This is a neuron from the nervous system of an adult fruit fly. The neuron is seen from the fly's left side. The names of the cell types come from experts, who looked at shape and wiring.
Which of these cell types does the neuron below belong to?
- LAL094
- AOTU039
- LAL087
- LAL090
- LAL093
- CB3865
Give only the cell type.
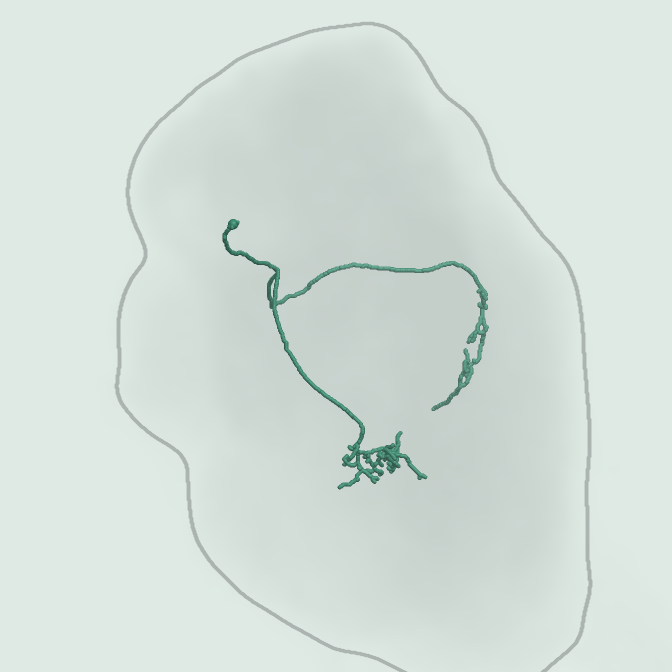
CB3865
